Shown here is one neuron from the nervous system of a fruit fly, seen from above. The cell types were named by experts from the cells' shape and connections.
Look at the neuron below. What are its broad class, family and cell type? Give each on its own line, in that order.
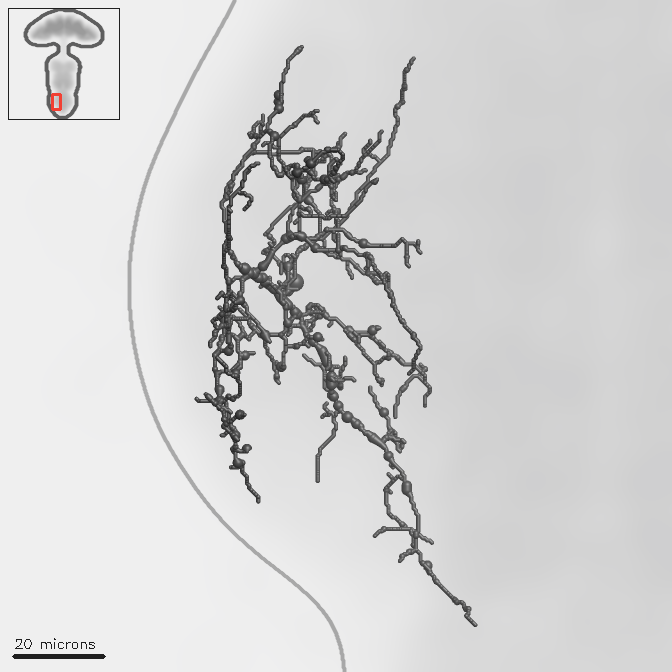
nerve-cord intrinsic neuron
hemilineage 16B
IN16B074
